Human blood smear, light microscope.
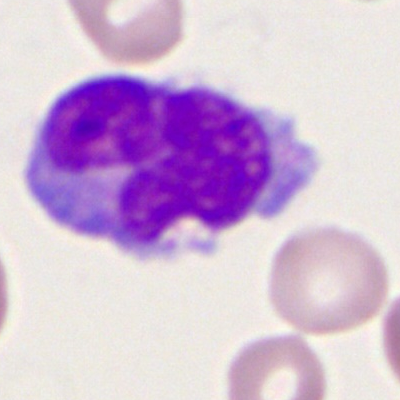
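Monocyte in a stained human blood smear: the central cell is wider from side to side than from top to bottom. Its deep purple chromatin is broken up by many small paler patches. Pale greyish-blue cytoplasm is widest on the left, while the right-hand edge is ragged with small cytoplasmic tags.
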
